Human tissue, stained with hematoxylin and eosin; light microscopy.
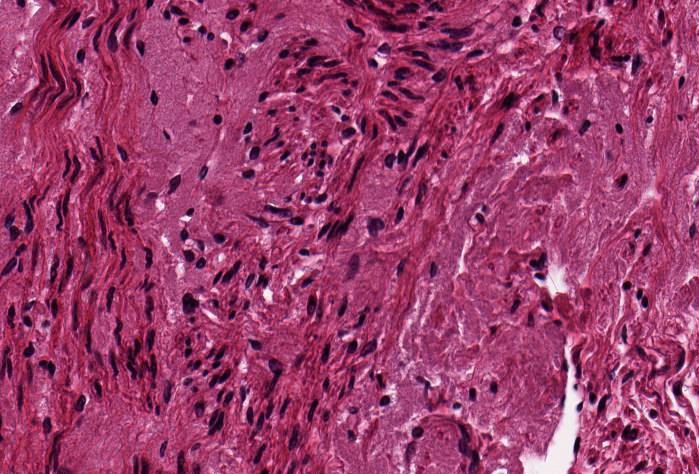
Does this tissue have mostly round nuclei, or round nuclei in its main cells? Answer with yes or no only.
No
